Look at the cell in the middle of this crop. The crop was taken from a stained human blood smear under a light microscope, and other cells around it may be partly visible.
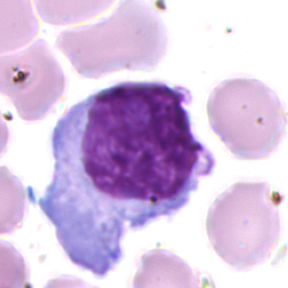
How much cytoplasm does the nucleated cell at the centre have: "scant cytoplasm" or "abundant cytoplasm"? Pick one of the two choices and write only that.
Abundant cytoplasm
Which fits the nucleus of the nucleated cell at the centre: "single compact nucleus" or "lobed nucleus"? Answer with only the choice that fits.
Single compact nucleus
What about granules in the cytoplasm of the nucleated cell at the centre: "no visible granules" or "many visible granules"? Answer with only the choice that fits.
No visible granules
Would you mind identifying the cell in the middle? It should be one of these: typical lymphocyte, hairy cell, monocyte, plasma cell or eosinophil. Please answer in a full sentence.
In the center of this field lies a plasma cell.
